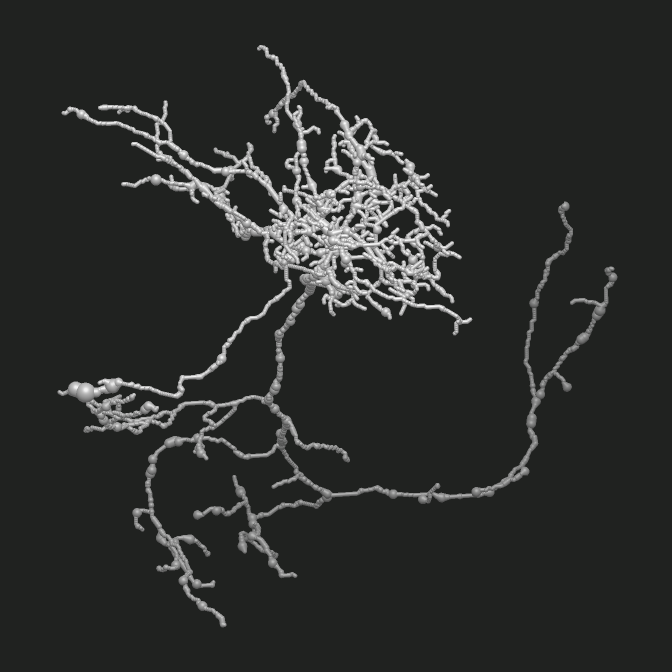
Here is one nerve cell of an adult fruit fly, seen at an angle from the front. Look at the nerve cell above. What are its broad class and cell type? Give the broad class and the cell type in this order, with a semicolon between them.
central-brain intrinsic neuron; AOTU028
